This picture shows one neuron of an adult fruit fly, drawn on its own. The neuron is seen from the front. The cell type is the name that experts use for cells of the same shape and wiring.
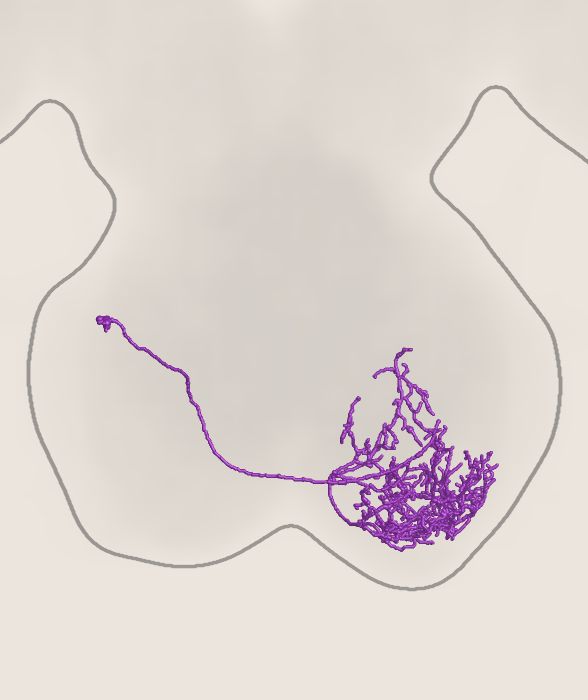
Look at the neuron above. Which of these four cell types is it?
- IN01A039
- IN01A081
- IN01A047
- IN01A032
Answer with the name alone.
IN01A039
